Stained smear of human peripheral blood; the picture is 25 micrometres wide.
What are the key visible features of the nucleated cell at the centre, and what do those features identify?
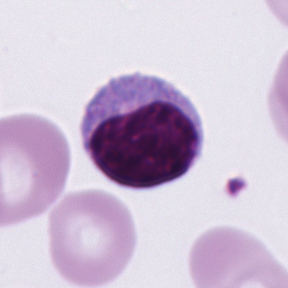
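Outline first: smooth and nearly round, with the cell about 11 micrometres across. Next, the nucleus: oval, about 10 by 7 micrometres, lying toward the bottom of the cell and filling about 60% of its area. Its chromatin is dark purple and coarsely clumped. Last, the cytoplasm: finely speckled in texture, with no vacuoles visible. This is a typical lymphocyte.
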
